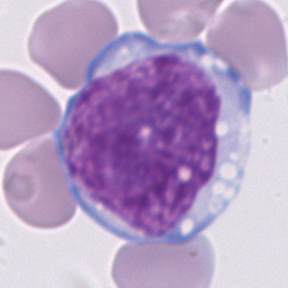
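Myeloblast, the central cell here. Several small clear vacuoles sit in its cytoplasm, mostly along the right side, and there are no granules. The edge of the cell is a deeper blue than the cytoplasm inside it. Two small clear spots lie over the nucleus.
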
